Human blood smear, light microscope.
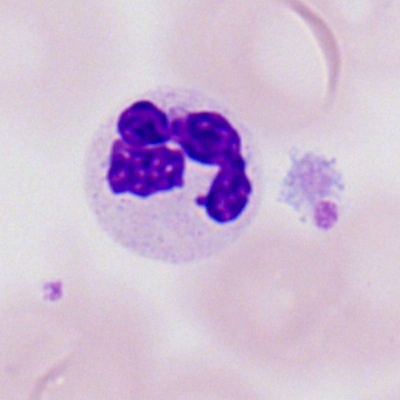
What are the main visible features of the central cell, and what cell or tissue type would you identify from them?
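Chromatin dark purple, coarsely clumped. No nucleoli visible. Cytoplasm with fine, faint granules; no vacuoles. Cell: segmented neutrophil.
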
